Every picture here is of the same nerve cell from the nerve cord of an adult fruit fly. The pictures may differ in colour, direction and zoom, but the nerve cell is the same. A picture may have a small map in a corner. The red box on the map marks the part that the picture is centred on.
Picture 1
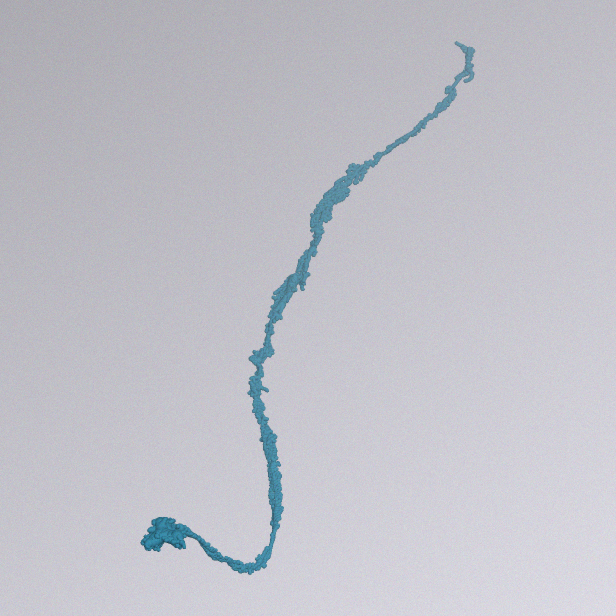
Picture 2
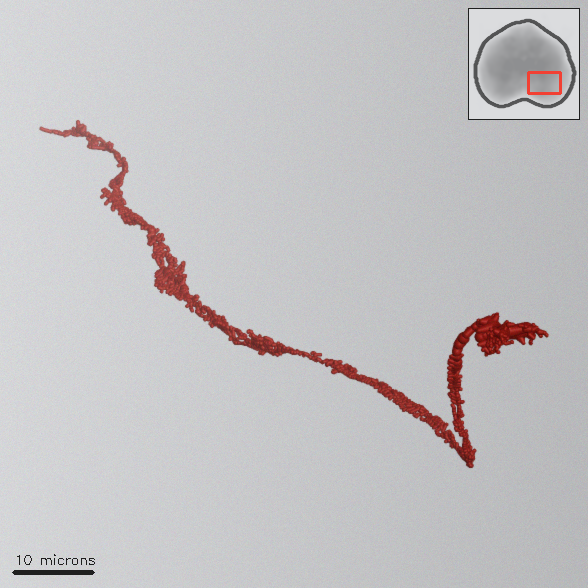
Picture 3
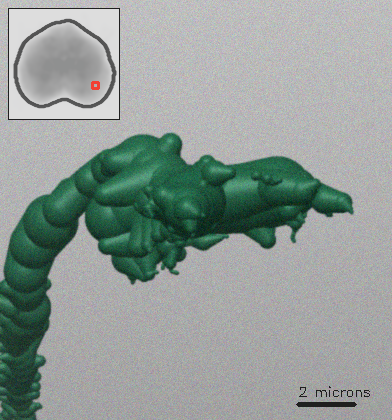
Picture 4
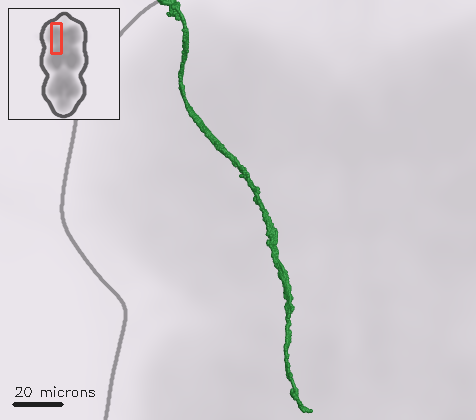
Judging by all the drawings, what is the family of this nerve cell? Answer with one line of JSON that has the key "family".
{"family": "class mechanosensory proprioceptive"}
